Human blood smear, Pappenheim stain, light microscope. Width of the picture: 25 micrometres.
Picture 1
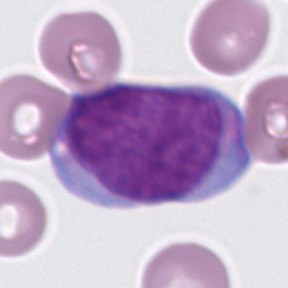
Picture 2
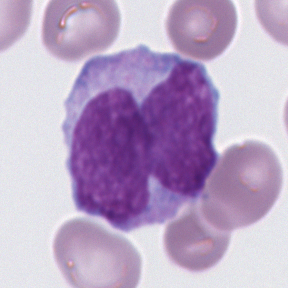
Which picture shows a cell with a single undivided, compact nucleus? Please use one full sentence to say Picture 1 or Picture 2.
It is the cell in picture 1 whose nucleus is one compact round, oval or kidney-shaped mass.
